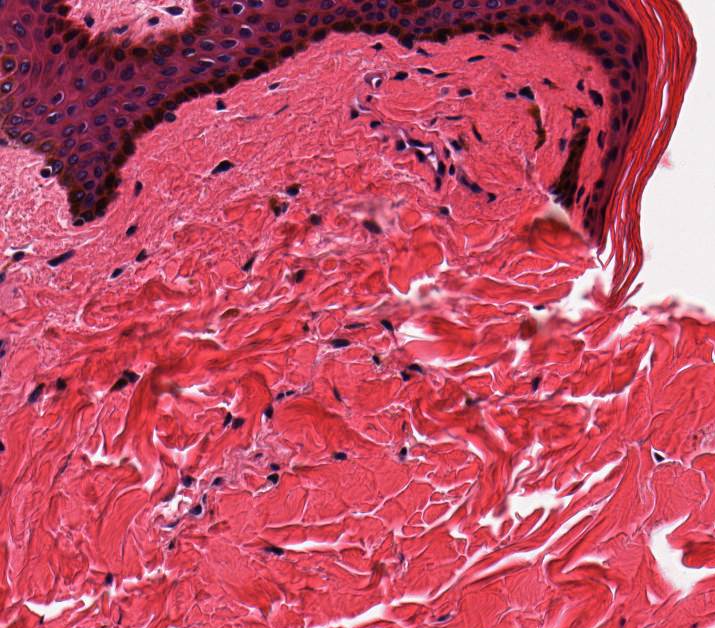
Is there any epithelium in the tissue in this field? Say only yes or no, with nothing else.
Yes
